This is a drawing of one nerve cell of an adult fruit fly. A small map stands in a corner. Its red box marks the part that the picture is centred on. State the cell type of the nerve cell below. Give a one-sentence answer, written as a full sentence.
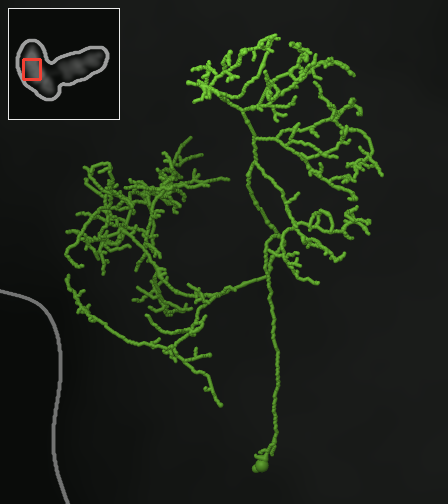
This nerve cell is recognized as the cell type FB5D.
